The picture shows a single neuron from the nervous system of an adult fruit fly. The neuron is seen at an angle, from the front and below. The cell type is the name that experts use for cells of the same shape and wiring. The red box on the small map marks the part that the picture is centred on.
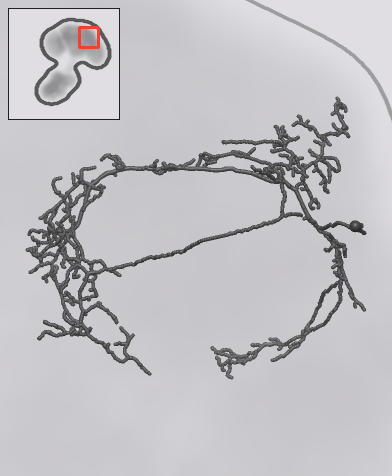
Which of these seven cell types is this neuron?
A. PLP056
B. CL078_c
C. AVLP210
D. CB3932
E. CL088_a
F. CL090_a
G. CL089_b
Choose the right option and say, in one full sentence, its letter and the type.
In terms of cell type, the neuron is CL088_a, option E.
